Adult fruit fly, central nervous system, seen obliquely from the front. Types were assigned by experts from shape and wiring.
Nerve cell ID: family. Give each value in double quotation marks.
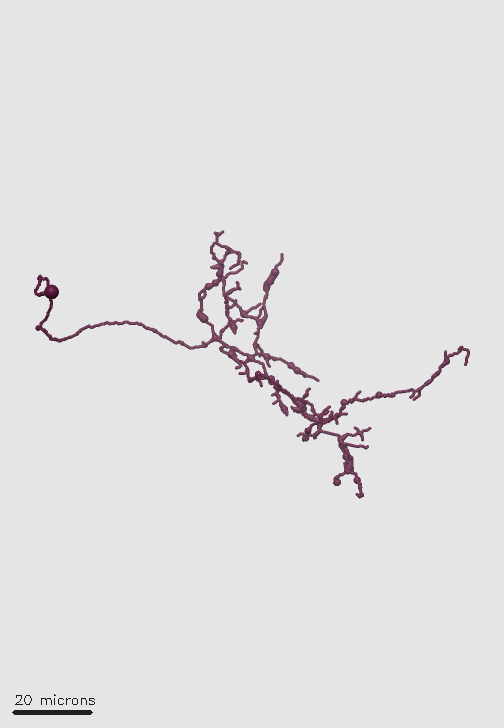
"hemilineage 09A"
